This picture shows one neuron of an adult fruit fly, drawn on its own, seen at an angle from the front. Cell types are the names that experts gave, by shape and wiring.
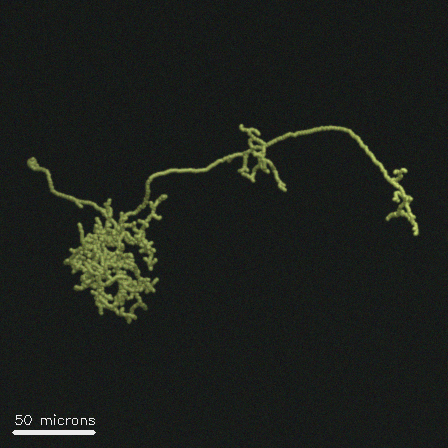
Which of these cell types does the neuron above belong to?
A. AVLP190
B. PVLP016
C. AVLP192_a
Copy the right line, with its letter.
C. AVLP192_a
